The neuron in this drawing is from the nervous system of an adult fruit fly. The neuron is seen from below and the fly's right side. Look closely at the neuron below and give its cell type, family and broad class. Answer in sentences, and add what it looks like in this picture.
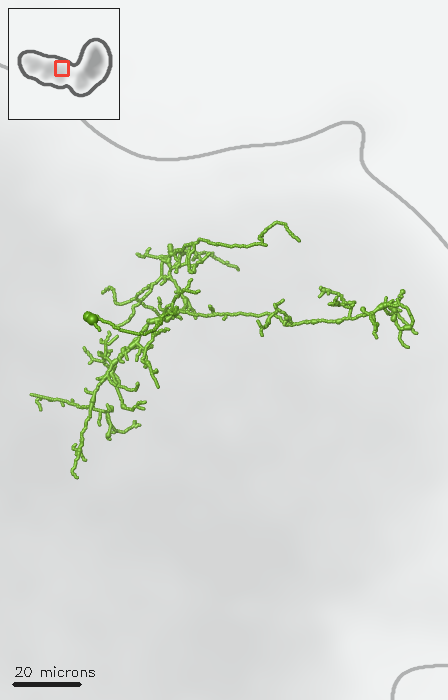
Its cell type is IN21A094. The family is hemilineage 21A. Its broad class is nerve-cord intrinsic neuron. It is in the nerve cord and does not reach the brain. Its cell body lies on the left of the picture. From left to right in the picture it spans about 120 microns.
